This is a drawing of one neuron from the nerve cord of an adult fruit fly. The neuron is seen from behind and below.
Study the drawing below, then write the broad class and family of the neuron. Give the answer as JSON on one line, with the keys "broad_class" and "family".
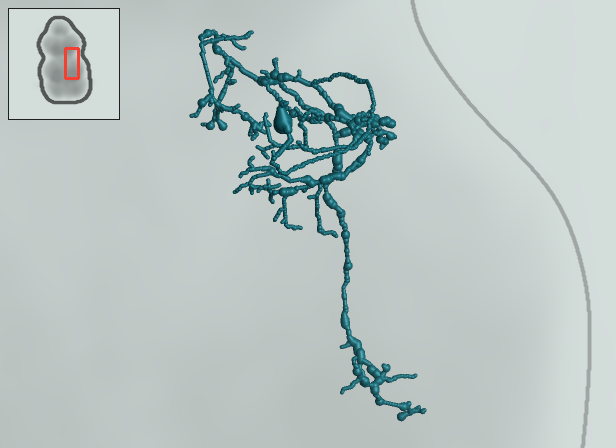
{"broad_class": "nerve-cord intrinsic neuron", "family": "hemilineage 03B"}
